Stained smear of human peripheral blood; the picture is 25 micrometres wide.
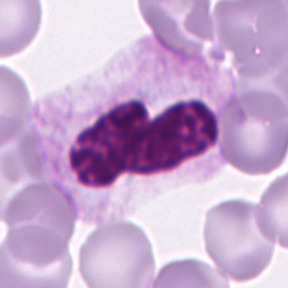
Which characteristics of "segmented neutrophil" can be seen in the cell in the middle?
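This cell is a segmented neutrophil. Fine pinkish-purple granules lie scattered through its pale lilac-pink cytoplasm, which goes with the name.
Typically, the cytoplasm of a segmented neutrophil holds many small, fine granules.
The nucleus, about 13 by 7 micrometres, is pinched in at its middle from above and below, so that two lobes lie side by side.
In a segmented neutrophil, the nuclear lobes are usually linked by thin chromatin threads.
The chromatin is dark purple and coarsely clumped, with paler streaks running between the clumps.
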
